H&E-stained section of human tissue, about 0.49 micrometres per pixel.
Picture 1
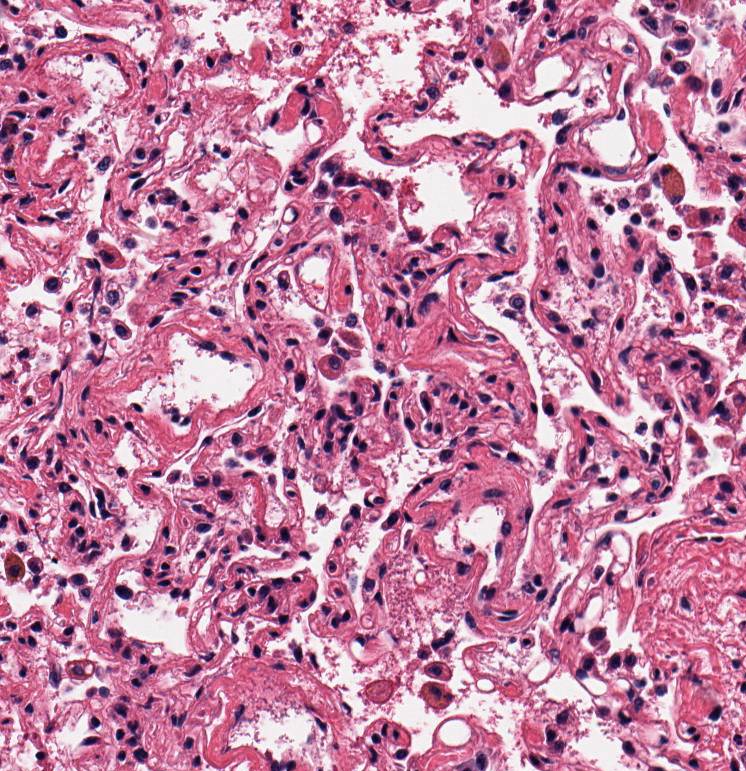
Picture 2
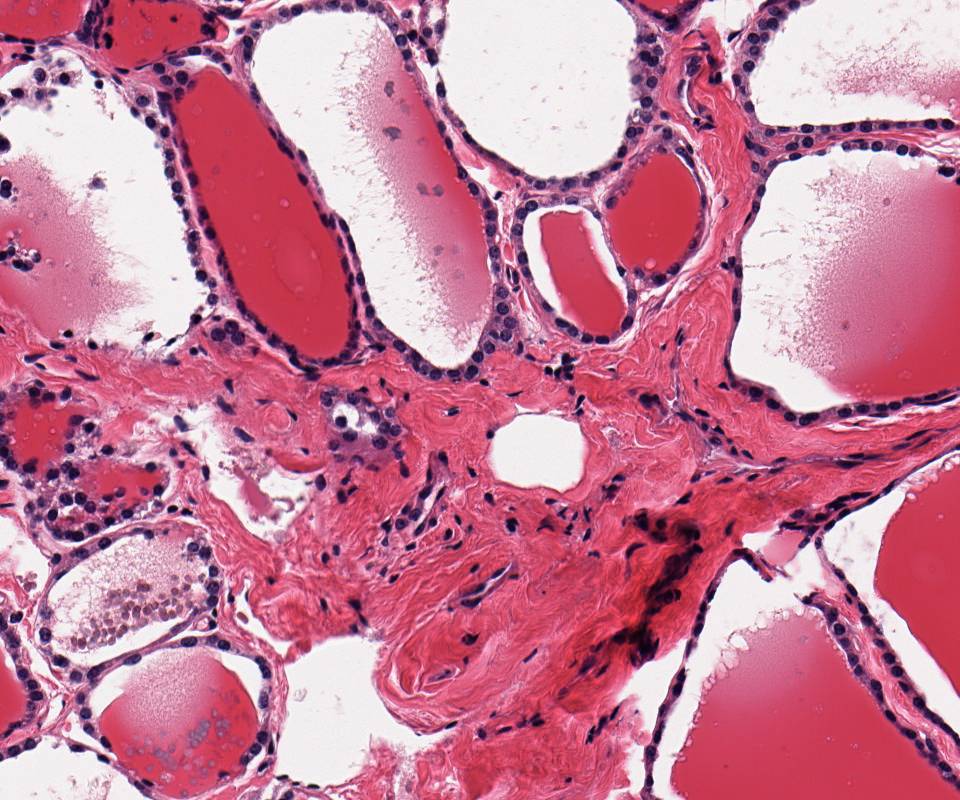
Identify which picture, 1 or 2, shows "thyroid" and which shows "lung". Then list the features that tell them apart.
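Lung's the first one, thyroid the second. In the lung, branching septa outline irregular open spaces in a meshwork across the field, with scattered spindle-shaped dark nuclei in the widened septa. Several of those spaces hold pale pink flocculent granular material.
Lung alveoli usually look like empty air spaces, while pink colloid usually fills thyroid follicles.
The thyroid shows closed follicles of widely varying size, lined by a single layer of flattened to low cuboidal cells.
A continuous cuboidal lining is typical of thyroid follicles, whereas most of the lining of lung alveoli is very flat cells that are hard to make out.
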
